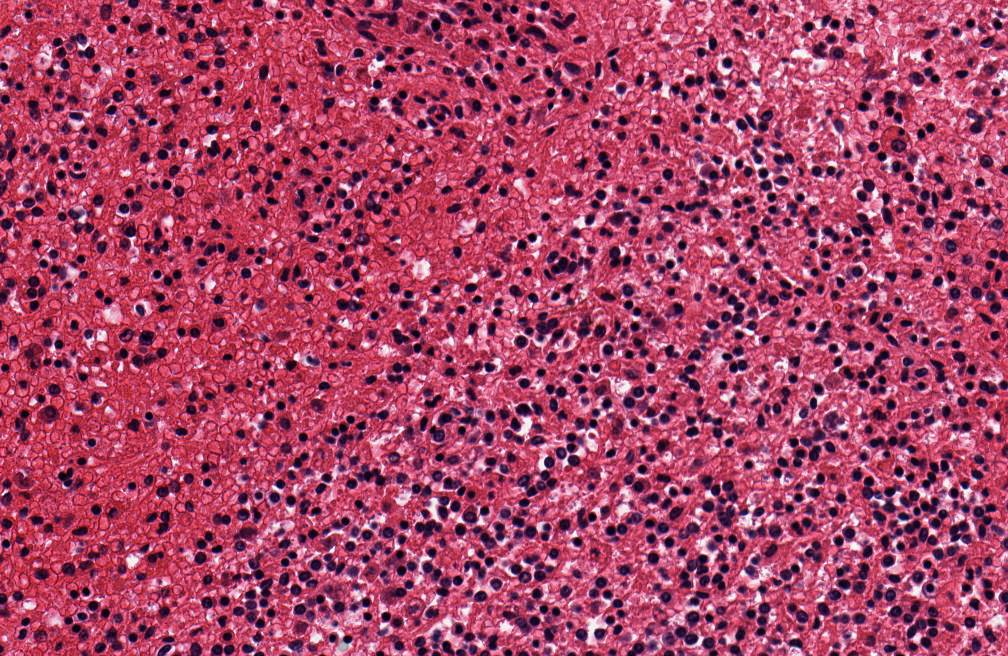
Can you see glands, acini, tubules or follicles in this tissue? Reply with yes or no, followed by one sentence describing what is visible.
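No. The whole field is a diffuse sheet of cells with no glands, tubules or other organised units.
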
